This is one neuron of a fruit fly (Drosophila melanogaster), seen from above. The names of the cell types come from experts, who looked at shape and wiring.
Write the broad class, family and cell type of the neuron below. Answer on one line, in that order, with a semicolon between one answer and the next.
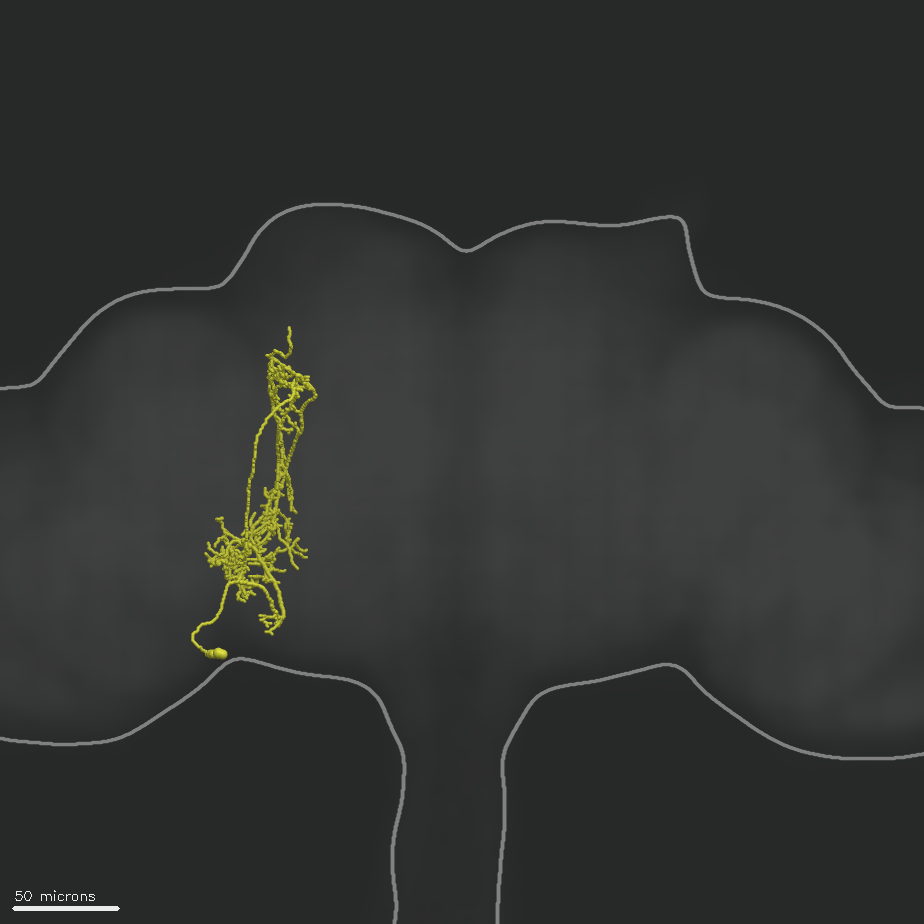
central-brain intrinsic neuron; hemilineage VLPp&l1_posterior; WED122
